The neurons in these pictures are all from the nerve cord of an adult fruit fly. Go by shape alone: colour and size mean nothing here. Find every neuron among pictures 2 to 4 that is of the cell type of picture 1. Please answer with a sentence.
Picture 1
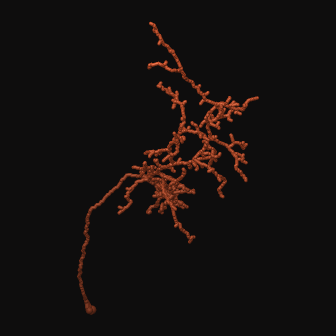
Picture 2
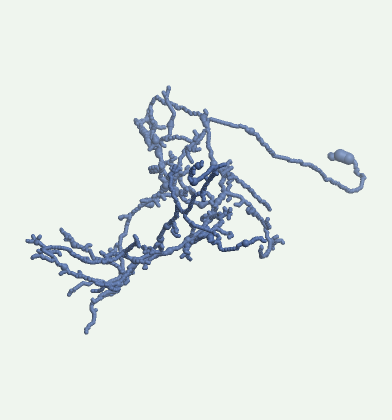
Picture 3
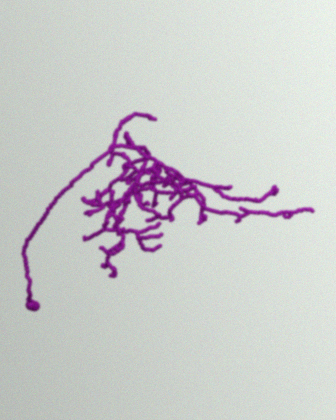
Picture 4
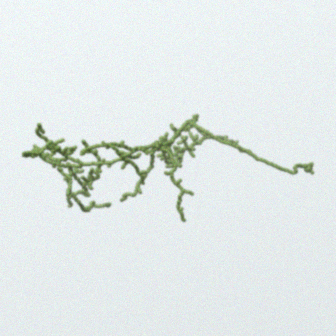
Picture 2 and picture 4 are of the same cell type.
